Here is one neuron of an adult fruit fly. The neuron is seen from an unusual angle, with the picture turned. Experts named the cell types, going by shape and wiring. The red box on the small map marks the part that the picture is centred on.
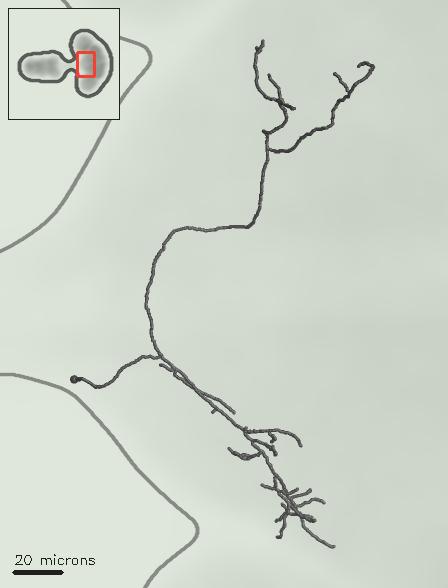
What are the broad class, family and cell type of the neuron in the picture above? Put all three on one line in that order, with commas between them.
central-brain intrinsic neuron, hemilineage LB3, CB1023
